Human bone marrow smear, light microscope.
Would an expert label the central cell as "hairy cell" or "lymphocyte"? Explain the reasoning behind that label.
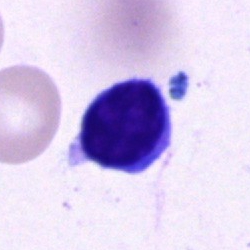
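Lymphocyte, not hairy cell. Nucleus fills nearly whole cell; cytoplasm only a thin blue rim.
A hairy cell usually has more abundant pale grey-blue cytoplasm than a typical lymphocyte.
Scant blue rim here sets it apart from hairy cell. Chromatin dark, dense purple throughout. Small pale lilac bleb projects from lower left edge.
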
